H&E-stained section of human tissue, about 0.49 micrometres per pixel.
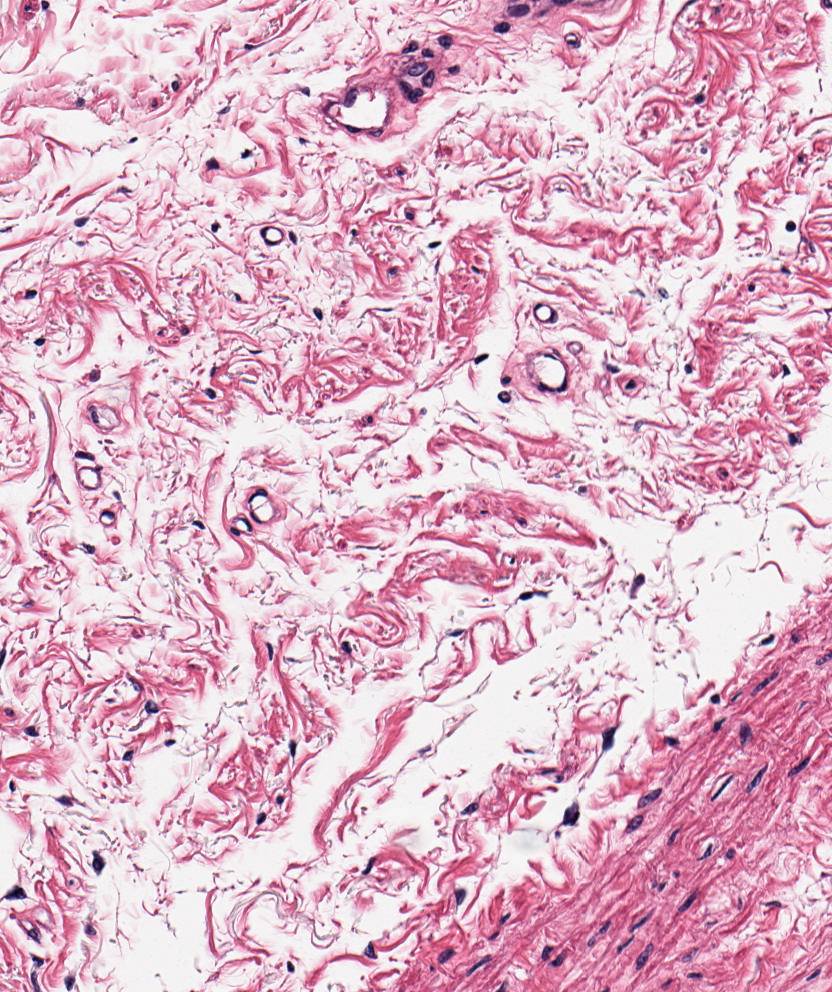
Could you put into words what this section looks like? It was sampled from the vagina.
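Loose connective tissue fills most of the field: wavy pink collagen bundles with pale spaces between. Lower right corner: smooth muscle band, fibres running diagonally up toward the right edge. Nuclei there elongated, cigar-shaped, parallel to the fibres. Stroma: sparse small dark nuclei, scattered singly.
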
